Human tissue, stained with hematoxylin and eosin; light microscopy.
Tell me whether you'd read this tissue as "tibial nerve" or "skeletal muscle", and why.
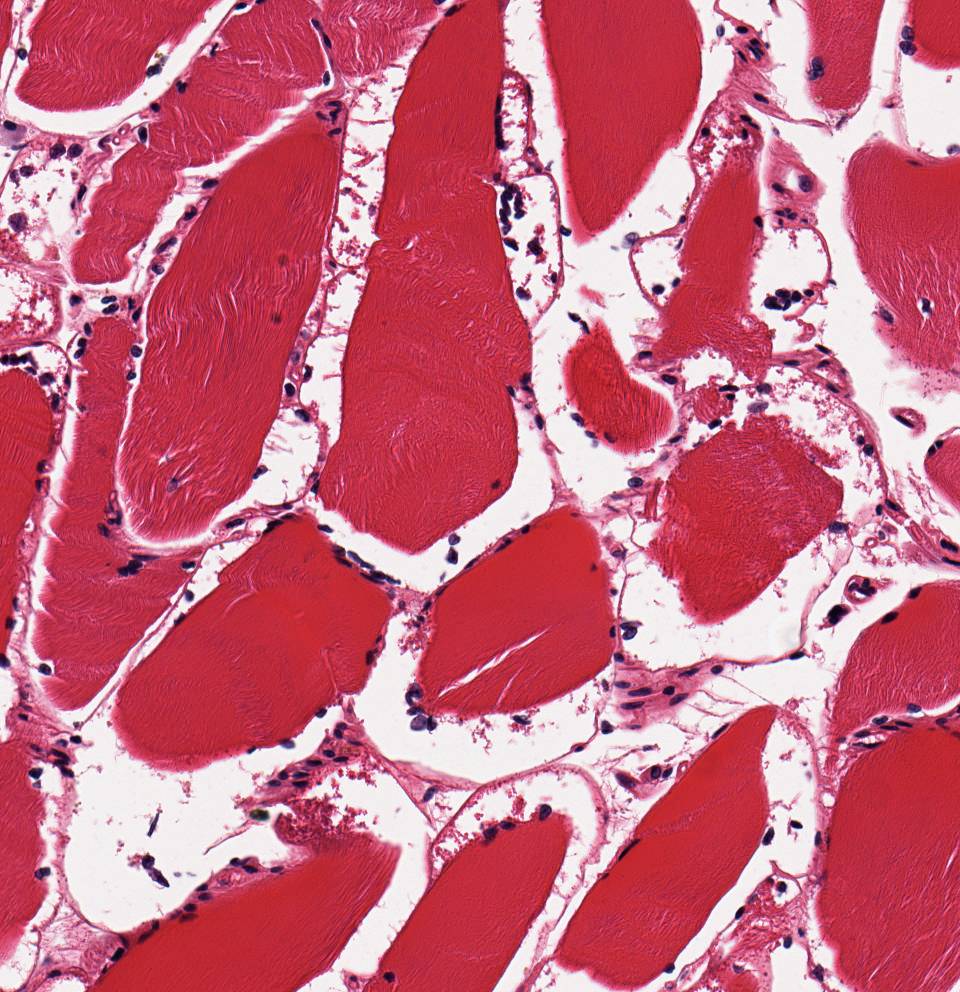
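Skeletal muscle. Decisive: fibres of deep red cytoplasm, some angular and polygonal, others elongated and curved.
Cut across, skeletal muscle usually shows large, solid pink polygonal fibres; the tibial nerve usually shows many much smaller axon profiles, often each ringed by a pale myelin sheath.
Fine wavy fibrillar cytoplasmic texture; small dark flattened nuclei at fibre edges; thin pale pink connective tissue with scattered spindle-shaped nuclei between fibres.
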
